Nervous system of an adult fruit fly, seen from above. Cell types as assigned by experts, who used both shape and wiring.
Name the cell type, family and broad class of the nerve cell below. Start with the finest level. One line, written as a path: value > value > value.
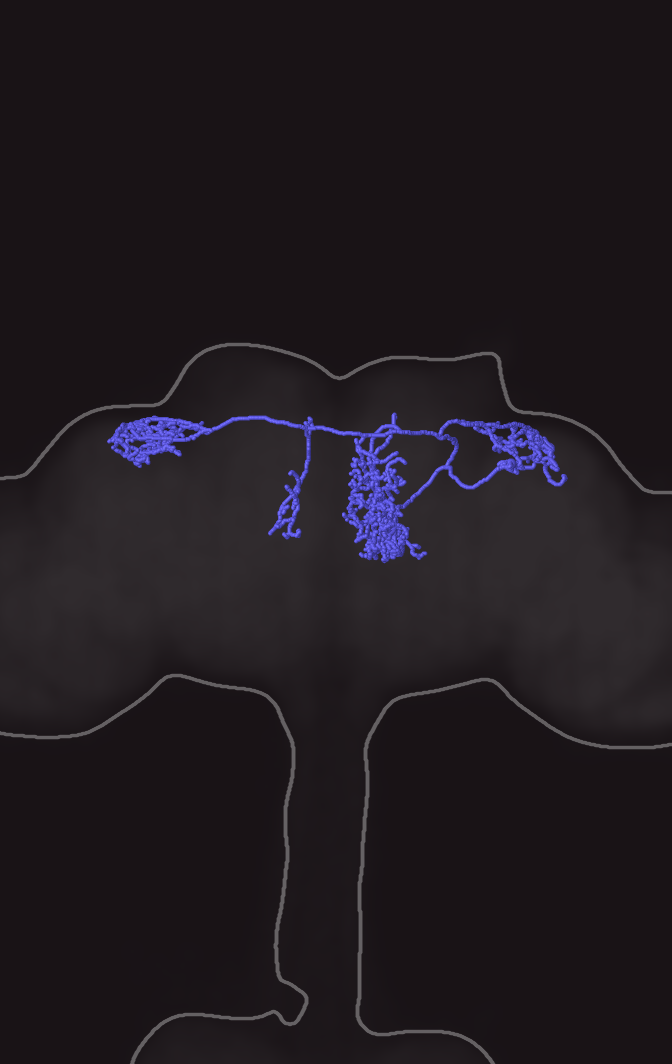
PAL03 > PAL > central-brain intrinsic neuron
